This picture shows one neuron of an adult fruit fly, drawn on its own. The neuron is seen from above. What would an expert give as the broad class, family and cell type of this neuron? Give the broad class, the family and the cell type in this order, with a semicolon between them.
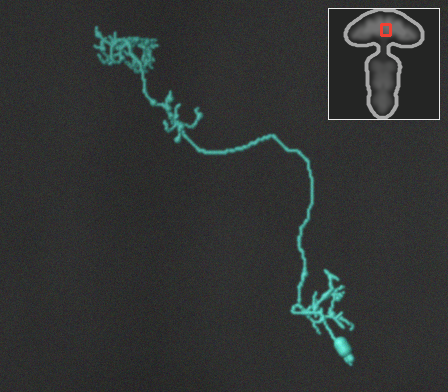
central-brain intrinsic neuron; class CX; PFNp_c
